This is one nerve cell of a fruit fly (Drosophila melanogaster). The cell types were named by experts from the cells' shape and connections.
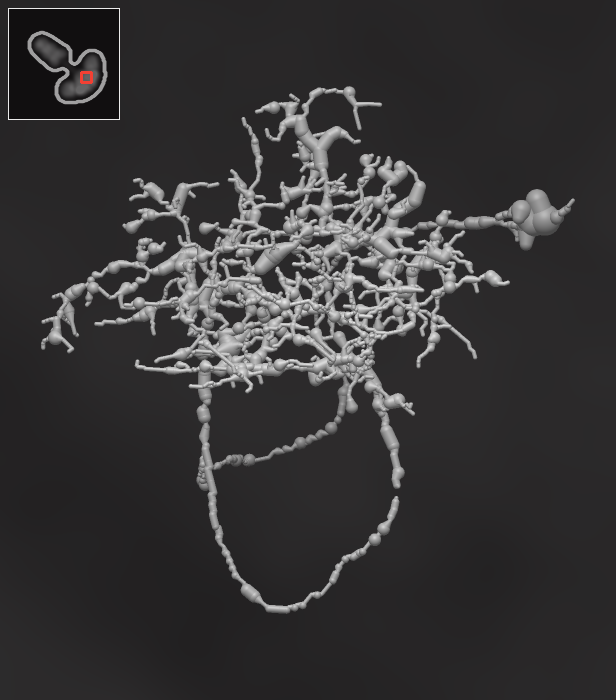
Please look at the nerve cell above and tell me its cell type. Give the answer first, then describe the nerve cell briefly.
The cell type is GNG202. This is a central-brain intrinsic neuron. It is in the brain and does not reach the nerve cord. As drawn here it is about as wide as it is tall.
